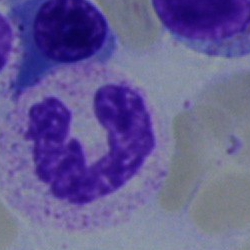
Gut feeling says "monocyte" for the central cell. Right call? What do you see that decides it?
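Outline: round and smooth. Nucleus: a curved band bent into a U opening upward, with dark purple, coarsely clumped chromatin and no visible nucleoli. Cytoplasm: abundant, pale lilac, no vacuoles.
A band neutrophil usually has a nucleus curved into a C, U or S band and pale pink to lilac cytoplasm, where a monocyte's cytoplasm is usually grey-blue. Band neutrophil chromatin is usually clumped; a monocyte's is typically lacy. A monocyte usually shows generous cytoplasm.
The U-shaped band, lilac cytoplasm and clumped chromatin thus favour band neutrophil over monocyte, while the abundant cytoplasm fits both. Verdict: band neutrophil.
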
